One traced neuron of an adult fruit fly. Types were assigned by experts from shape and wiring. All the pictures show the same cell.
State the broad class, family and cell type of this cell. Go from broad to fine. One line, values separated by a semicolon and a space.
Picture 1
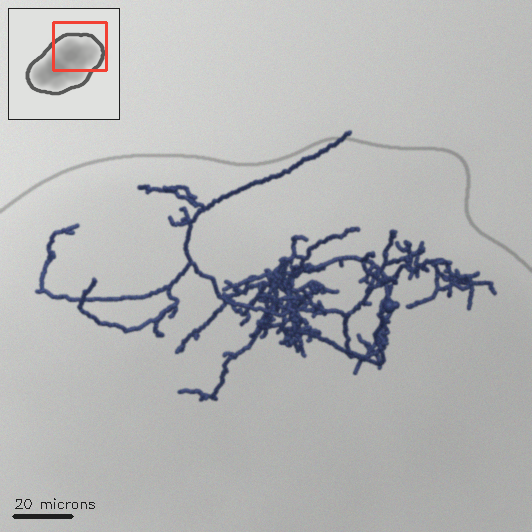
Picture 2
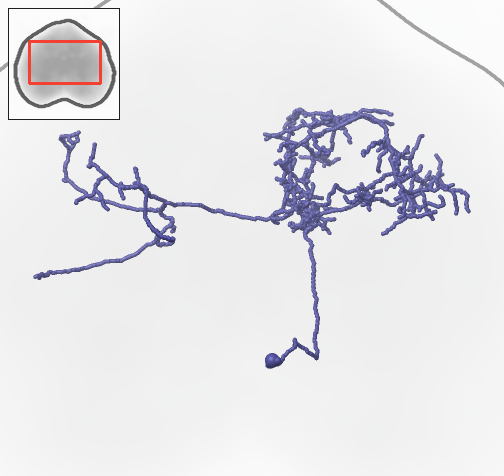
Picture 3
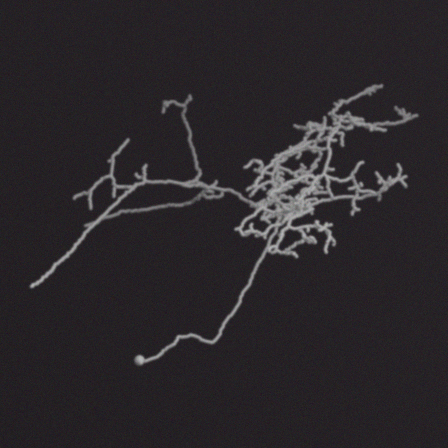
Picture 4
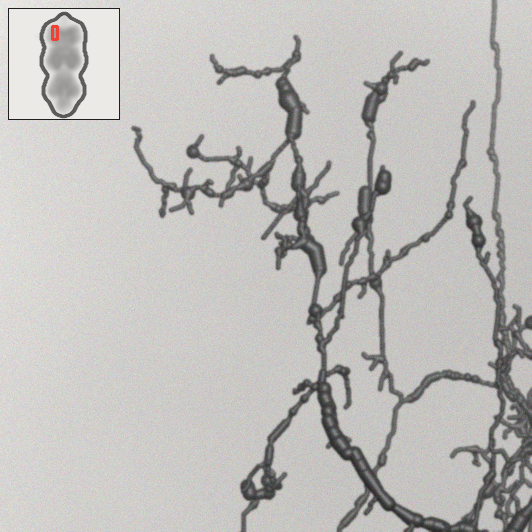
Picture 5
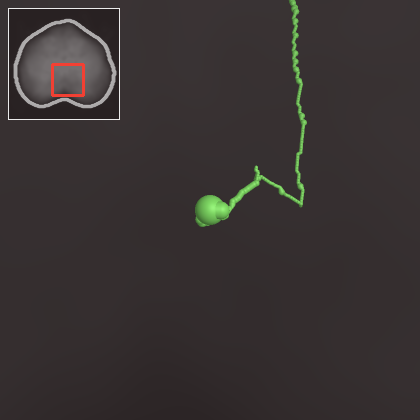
ascending neuron; hemilineage 07B; AN07B042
